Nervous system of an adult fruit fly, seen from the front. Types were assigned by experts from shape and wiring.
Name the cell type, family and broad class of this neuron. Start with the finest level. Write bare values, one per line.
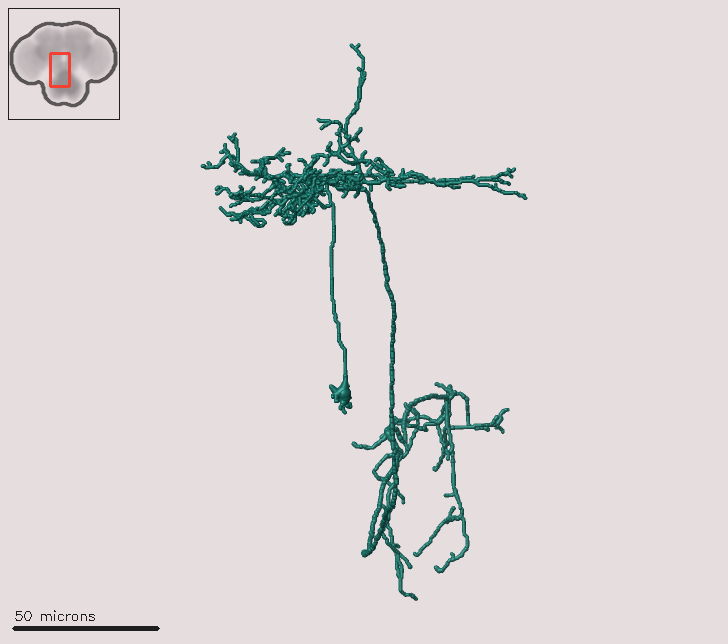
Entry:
DNge016
hemilineage LB12
descending neuron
